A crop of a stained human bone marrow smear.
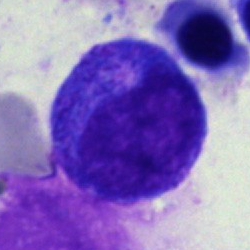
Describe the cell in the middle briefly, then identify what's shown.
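Deep blue staining marks the cytoplasm of this nearly round cell. Most of the cell is filled by the nucleus, and a small paler area lies near the top. It is a promyelocyte.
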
